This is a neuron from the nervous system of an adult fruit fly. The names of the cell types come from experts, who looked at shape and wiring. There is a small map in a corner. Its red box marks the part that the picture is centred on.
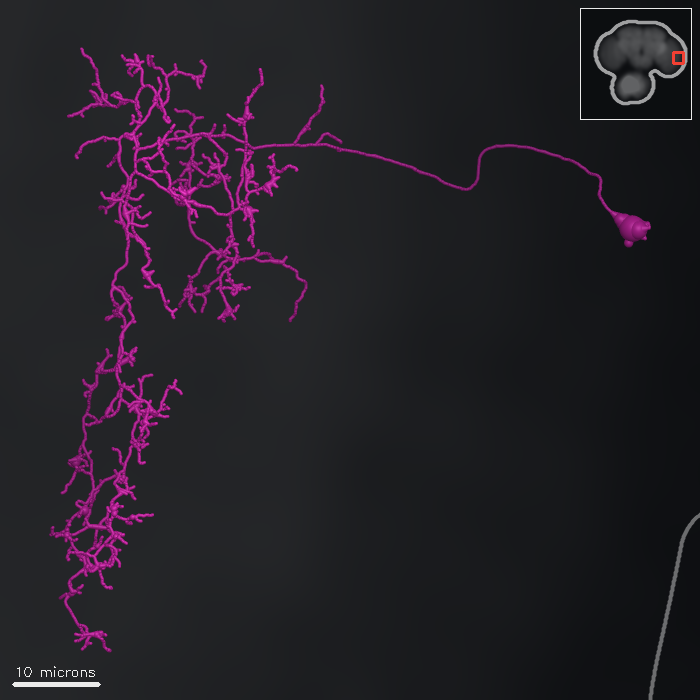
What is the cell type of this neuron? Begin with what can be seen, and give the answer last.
By the scale bar it is about 70 microns tall in this view. The picture shows more than a hundred branch ends. This is an optic-lobe intrinsic neuron. It is of cell type Cm7.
